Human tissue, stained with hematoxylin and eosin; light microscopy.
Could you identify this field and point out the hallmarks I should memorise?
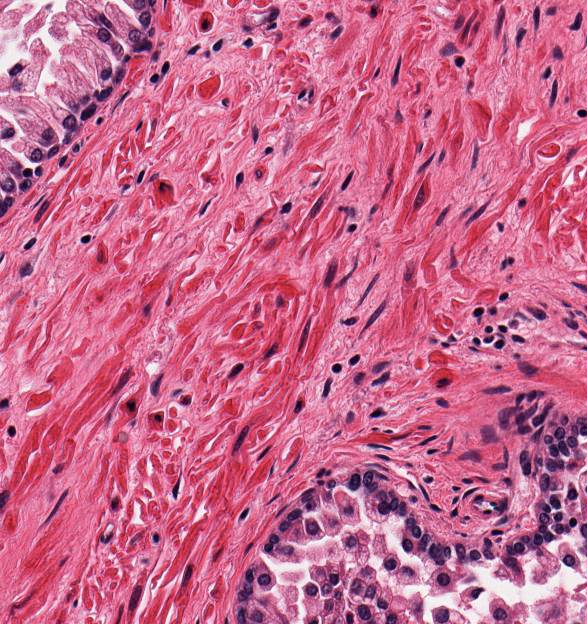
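Fibromuscular stroma is what this field mainly shows. A broad band of it runs diagonally between epithelium in the upper left corner and epithelium in the lower right corner. Look at its spindle cells: bright pink cytoplasm, elongated, dark, cigar-shaped nuclei, and bundles running mainly from lower left to upper right.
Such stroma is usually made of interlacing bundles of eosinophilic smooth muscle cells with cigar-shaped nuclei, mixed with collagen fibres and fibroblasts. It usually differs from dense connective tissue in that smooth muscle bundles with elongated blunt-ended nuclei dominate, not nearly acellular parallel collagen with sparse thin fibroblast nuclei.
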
